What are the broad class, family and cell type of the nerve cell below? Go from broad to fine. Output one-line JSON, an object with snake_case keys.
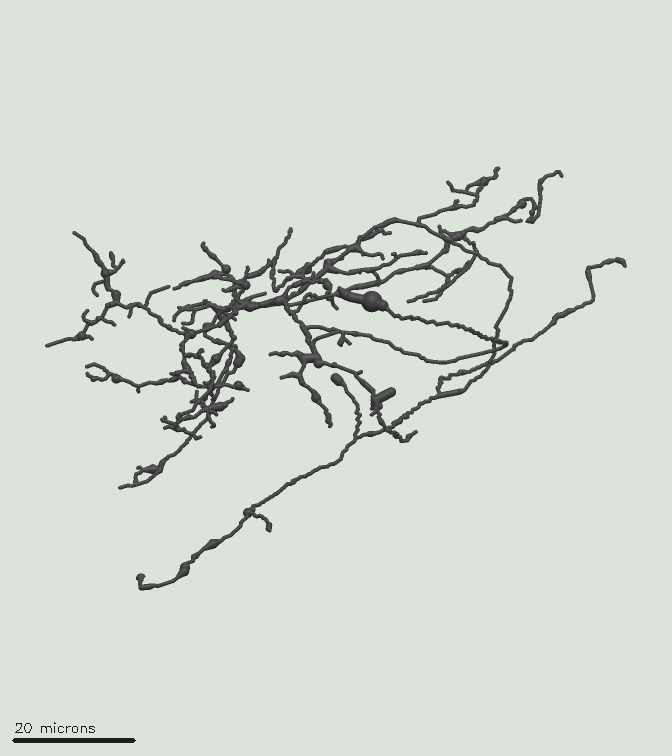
{"broad_class": "nerve-cord intrinsic neuron", "family": "hemilineage 11B", "cell_type": "IN11B023"}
